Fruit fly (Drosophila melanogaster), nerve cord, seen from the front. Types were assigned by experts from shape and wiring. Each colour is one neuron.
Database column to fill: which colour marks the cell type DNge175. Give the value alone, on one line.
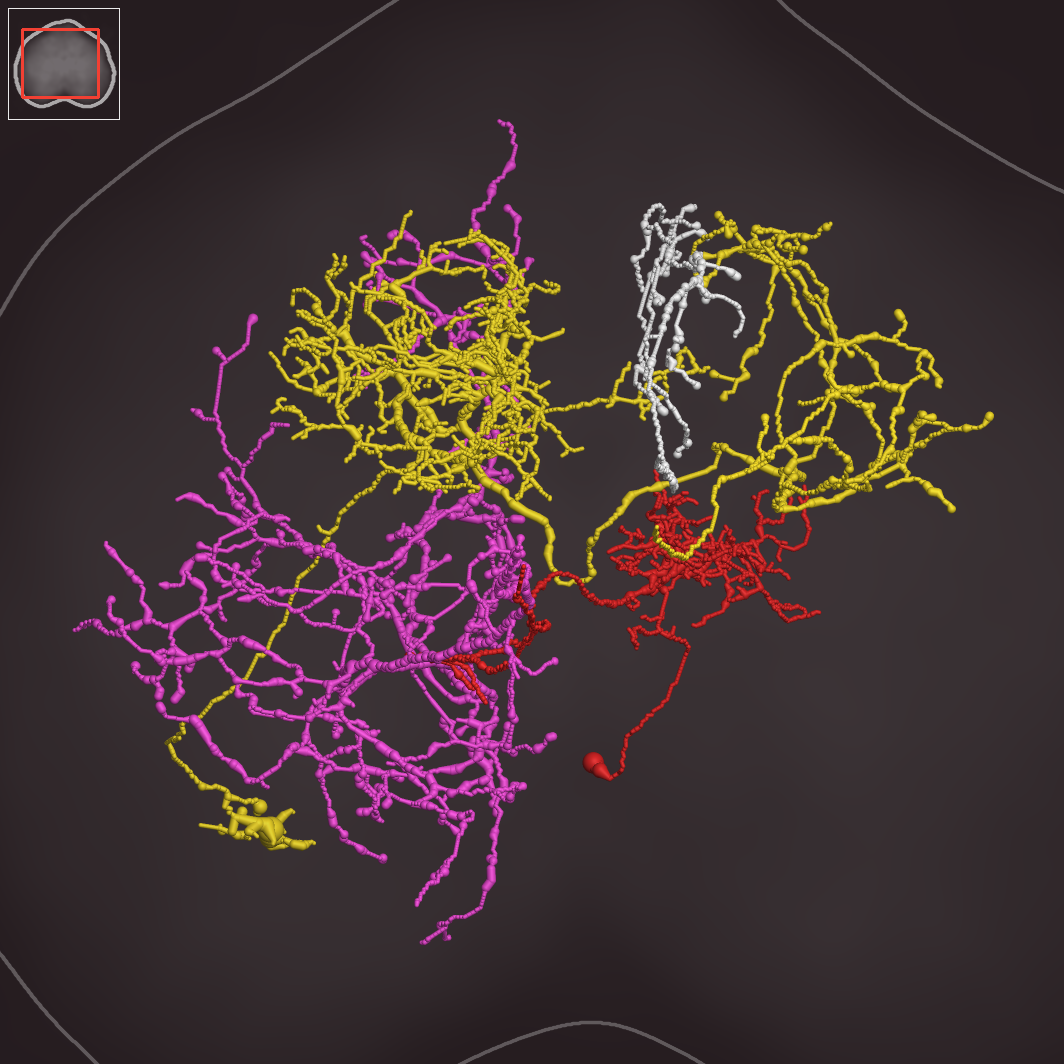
white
